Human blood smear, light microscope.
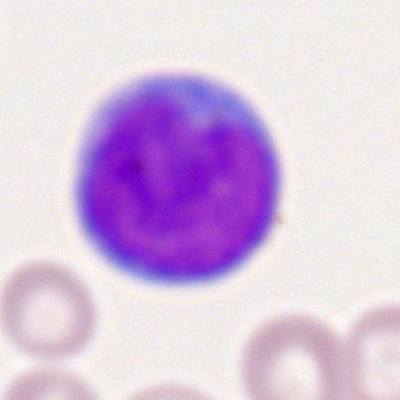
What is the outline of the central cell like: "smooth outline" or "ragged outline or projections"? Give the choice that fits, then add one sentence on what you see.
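Smooth outline. The cell has a round, smooth outline.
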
